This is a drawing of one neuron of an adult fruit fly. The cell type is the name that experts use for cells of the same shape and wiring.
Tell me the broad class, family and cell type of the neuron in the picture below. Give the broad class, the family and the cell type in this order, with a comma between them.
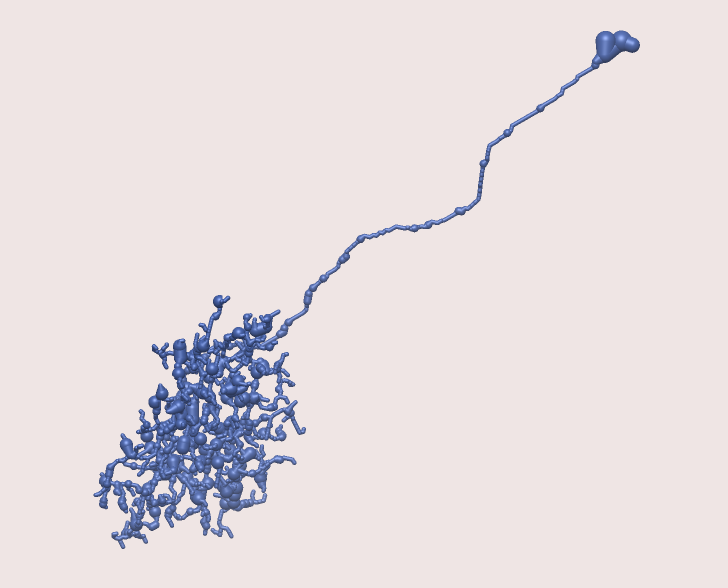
optic-lobe intrinsic neuron, Pm, Pm5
